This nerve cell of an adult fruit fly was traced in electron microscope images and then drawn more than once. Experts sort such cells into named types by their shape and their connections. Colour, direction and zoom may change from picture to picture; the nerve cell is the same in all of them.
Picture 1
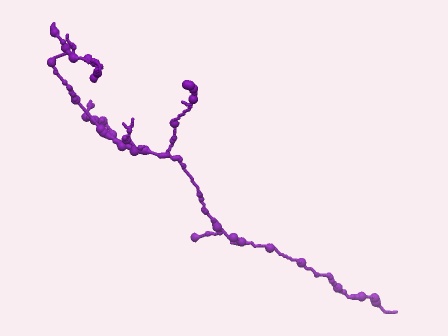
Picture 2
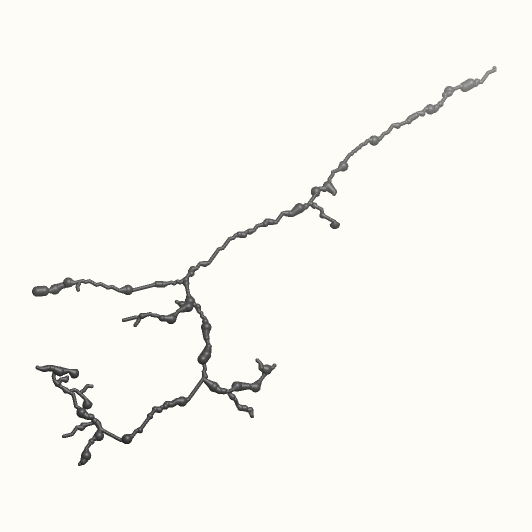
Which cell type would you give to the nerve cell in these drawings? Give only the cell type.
JO-mz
